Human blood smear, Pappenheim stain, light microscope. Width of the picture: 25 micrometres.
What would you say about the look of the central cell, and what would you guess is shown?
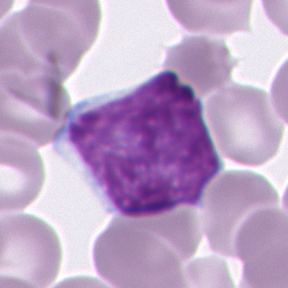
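Working through the features in turn: the cytoplasm is a very thin rim, seen mostly along the left edge; where visible it is pale blue; it shows no granules; and the cell shows no vacuoles. This is a typical lymphocyte.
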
